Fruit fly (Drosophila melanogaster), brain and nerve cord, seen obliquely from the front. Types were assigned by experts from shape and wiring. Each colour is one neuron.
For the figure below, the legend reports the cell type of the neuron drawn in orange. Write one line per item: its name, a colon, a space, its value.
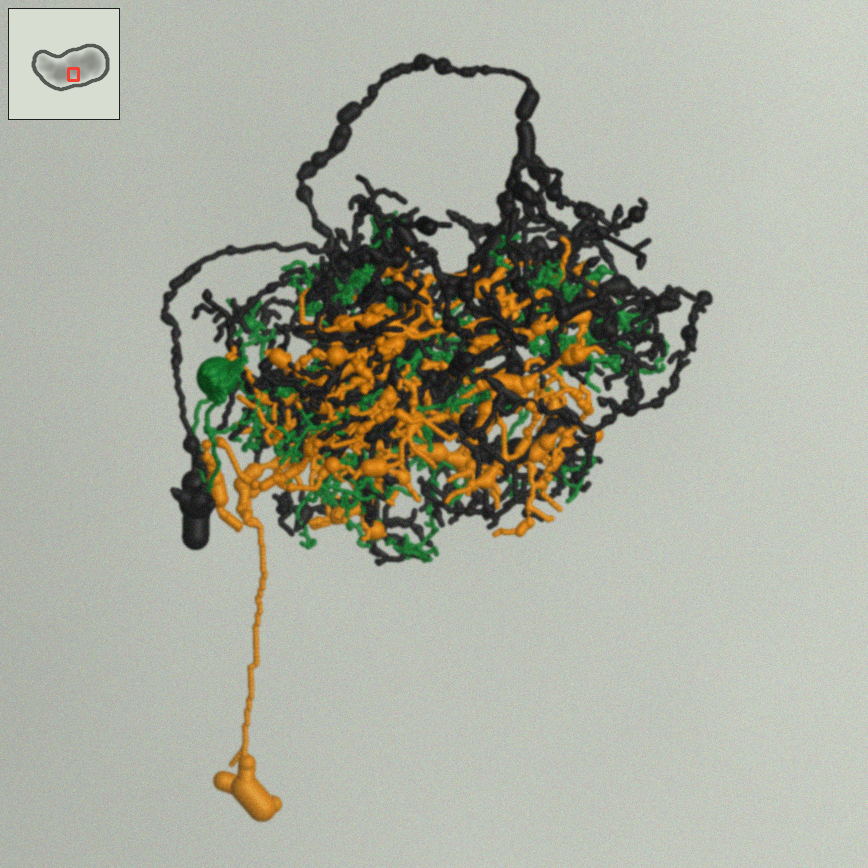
cell type: CB1205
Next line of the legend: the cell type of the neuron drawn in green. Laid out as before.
cell type: CB1384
